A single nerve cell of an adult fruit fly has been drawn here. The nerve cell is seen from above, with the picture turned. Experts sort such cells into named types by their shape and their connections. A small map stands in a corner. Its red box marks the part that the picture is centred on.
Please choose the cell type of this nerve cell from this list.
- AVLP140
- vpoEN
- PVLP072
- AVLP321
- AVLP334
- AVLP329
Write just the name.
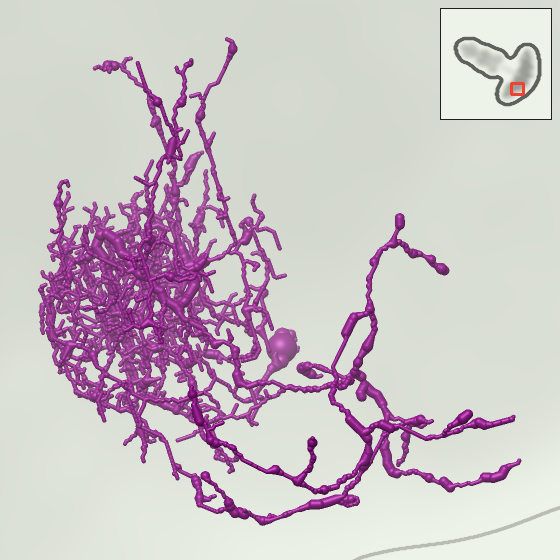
PVLP072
